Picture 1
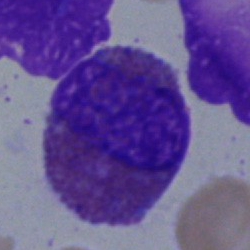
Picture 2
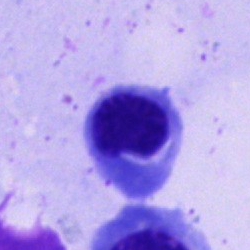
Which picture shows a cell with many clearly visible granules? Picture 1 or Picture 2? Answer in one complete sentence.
Picture 1 has the cell with many visible granules in its cytoplasm.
